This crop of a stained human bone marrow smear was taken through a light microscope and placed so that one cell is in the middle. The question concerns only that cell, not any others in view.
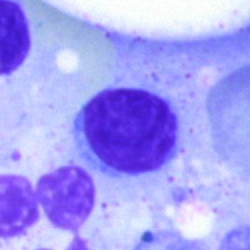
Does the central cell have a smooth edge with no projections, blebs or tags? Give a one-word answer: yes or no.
Yes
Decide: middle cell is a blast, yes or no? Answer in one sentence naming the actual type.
No, the centrally placed cell is a lymphocyte, not a blast.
